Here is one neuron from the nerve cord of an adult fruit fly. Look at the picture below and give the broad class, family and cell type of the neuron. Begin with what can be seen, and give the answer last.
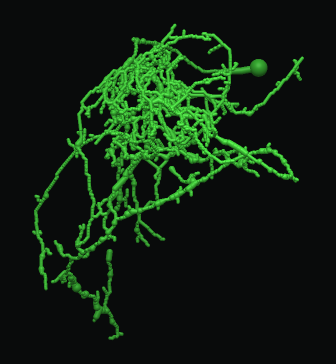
Dozens of branch ends can be seen. In this view it is about as wide as it is tall. It is a nerve-cord intrinsic neuron. Its family is hemilineage 17A. It is of cell type IN17A055.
